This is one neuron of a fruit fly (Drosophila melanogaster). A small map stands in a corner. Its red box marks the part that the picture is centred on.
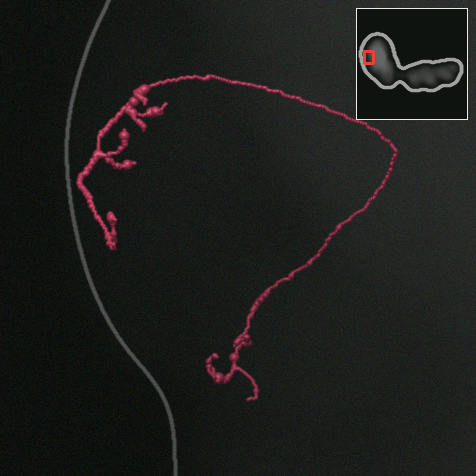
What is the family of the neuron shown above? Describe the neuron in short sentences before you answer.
The drawing shows no cell body. It has a dozen or fewer branch ends. This is a sensory neuron entering the brain. Its family is called class olfactory.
